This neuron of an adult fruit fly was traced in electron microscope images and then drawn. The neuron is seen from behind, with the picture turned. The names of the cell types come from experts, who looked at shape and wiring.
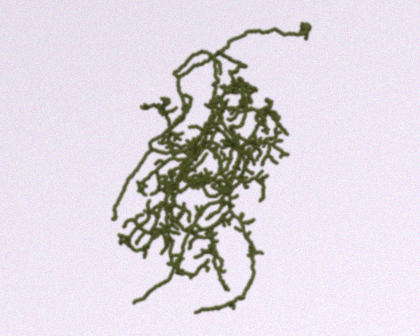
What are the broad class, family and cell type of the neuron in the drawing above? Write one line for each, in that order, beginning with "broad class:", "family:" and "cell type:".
broad class: central-brain intrinsic neuron
family: hemilineage SLPav1_medial
cell type: LHAV3e2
